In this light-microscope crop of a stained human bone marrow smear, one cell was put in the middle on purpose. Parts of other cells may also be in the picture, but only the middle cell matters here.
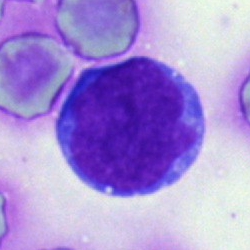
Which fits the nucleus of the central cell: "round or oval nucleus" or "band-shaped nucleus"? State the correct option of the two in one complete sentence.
The nucleus of this cell is one compact round or oval mass.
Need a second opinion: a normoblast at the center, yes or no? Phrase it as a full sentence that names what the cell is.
No, the centrally placed cell is a blast, not a normoblast.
